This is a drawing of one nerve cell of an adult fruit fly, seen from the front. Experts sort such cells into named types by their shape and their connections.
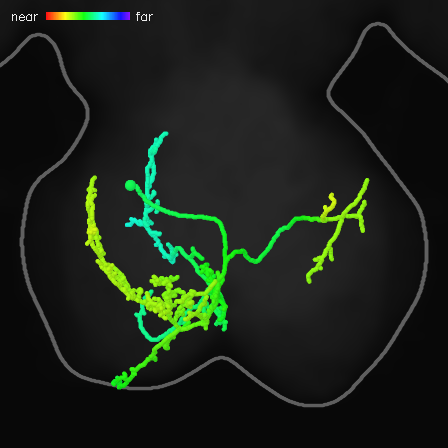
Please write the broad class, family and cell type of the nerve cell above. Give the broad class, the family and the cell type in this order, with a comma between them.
nerve-cord intrinsic neuron, hemilineage 23B, IN23B061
